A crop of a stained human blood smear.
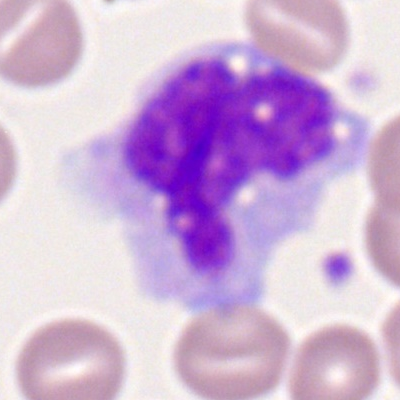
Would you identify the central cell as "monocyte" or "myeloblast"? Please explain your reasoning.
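Monocyte, not myeloblast. Nucleus large and irregularly folded, a lobe extending downward from the upper mass. Chromatin deep purple, patchy rather than uniformly smooth. Abundant rim of pale greyish-blue cytoplasm, widest on the left and lower sides of the nucleus.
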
